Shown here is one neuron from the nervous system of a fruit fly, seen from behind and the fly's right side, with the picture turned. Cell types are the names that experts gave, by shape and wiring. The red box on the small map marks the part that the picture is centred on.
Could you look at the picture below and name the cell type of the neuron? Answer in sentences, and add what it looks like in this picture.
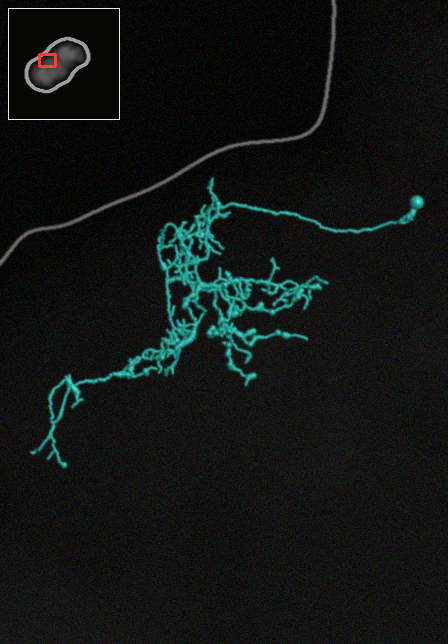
It is of cell type GNG401. Its broad class is central-brain intrinsic neuron. The picture shows dozens of branch ends. As drawn here it is wider than it is tall.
